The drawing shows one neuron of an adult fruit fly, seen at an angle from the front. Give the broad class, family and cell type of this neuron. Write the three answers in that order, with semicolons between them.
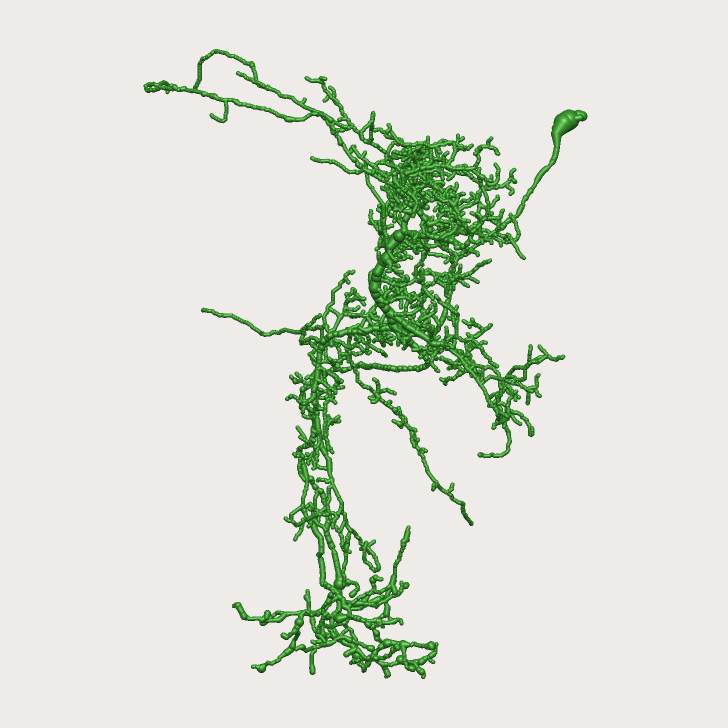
central-brain intrinsic neuron; hemilineage DM6_central1; SIP091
